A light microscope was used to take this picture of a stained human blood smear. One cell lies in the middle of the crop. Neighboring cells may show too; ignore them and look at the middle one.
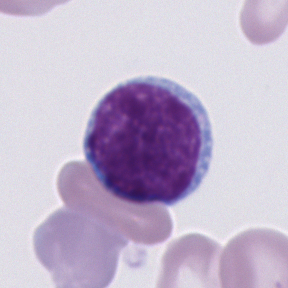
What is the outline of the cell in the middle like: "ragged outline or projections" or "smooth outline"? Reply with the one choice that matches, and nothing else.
Smooth outline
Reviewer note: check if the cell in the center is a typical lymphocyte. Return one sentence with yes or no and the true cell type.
Yes, the cell centred in the field of view is a typical lymphocyte.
